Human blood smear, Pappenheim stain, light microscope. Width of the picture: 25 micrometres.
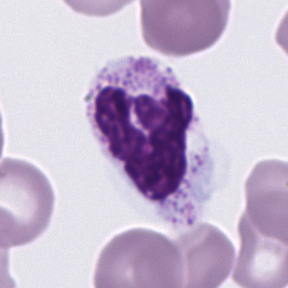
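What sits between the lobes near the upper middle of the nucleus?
A small pale gap, it seems.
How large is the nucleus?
About 11 by 8 micrometres.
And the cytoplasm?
Very pale, almost colourless, with small purple granules scattered through it, most crowded above the nucleus.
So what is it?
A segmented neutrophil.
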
